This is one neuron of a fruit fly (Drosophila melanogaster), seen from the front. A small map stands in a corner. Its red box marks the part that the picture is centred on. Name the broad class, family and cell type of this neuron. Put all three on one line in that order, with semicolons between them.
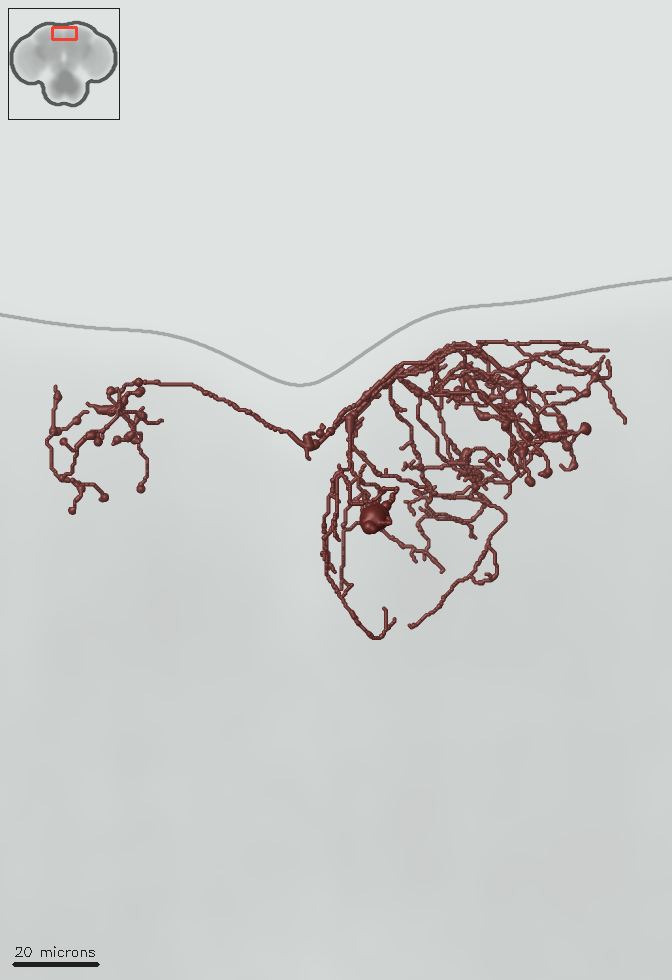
central-brain intrinsic neuron; hemilineage SMPad1; SMP088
